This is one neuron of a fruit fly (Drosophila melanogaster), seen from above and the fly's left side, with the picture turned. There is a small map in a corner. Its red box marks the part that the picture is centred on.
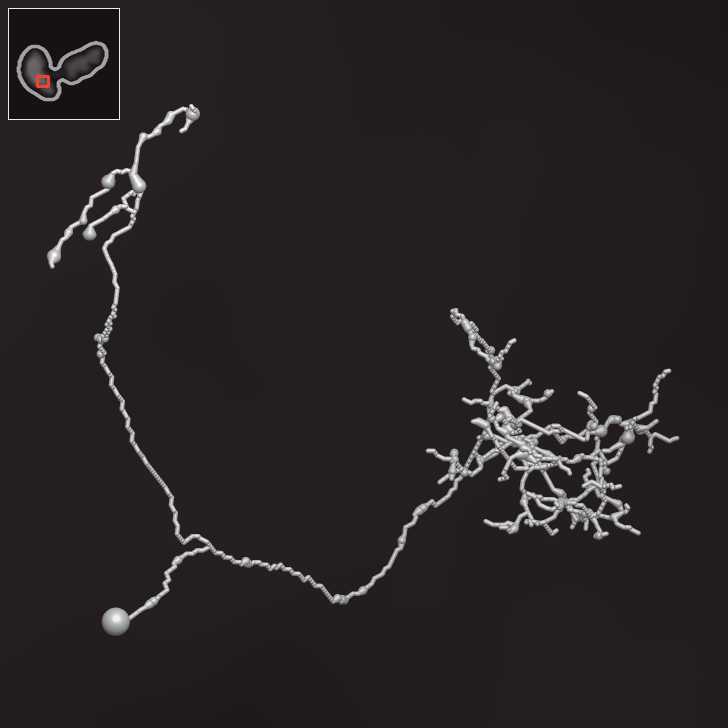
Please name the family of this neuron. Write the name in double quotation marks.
"LC"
